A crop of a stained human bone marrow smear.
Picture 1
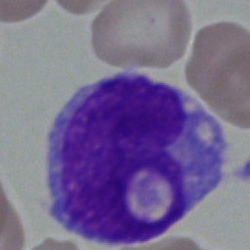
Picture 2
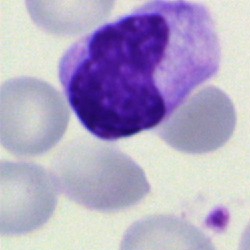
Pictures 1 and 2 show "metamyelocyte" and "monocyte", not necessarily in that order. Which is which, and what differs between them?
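The monocyte is in picture 1, and the metamyelocyte is in picture 2. In both cells the nucleus sits toward the left; in the monocyte it fills most of the cell, leaving a moderate crescent of cytoplasm on the right, while in the metamyelocyte most of the cytoplasm lies on the right. The monocyte's nuclear chromatin stains a dense dark purple, whereas the metamyelocyte's is dark purple and clumped, with small paler patches.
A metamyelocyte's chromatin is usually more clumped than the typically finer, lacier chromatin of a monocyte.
The monocyte's cytoplasm is pale blue-violet; the metamyelocyte's is pale lilac.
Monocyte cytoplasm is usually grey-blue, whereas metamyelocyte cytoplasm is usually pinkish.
Several small clear vacuoles are present in the monocyte's cytoplasm on the right, but the metamyelocyte's cytoplasm shows no clear vacuoles.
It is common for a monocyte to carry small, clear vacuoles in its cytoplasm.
In outline, the monocyte is roughly round with a slightly fuzzy, uneven edge, while the metamyelocyte is somewhat angular rather than round. Red cells press against the lower and right edges of the metamyelocyte.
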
